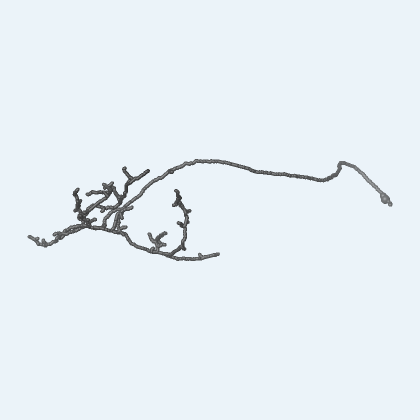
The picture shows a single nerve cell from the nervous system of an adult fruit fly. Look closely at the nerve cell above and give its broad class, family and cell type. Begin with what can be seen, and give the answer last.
Its cell body lies on the right of the picture. In this view it is more than twice as wide as it is tall. Its broad class is central-brain intrinsic neuron. The family is hemilineage SIPa1_ventral. It is of cell type SLP102.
